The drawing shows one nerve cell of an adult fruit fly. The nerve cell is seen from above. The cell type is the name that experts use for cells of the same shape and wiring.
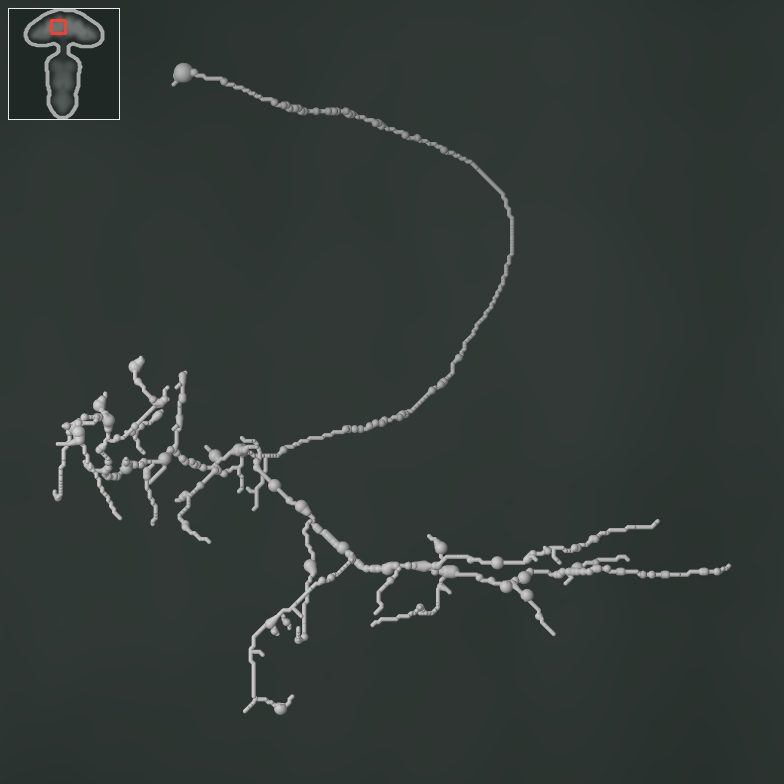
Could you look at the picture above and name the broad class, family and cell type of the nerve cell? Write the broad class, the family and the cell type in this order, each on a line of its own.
central-brain intrinsic neuron
hemilineage MD3
AMMC018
